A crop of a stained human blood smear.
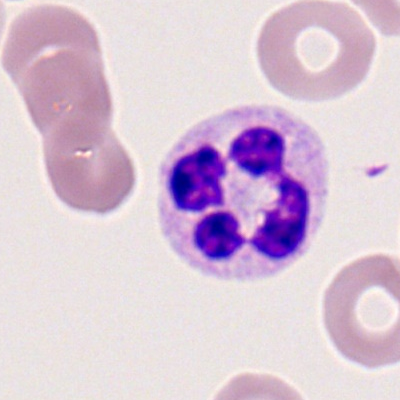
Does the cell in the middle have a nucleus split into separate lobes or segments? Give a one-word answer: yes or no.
Yes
